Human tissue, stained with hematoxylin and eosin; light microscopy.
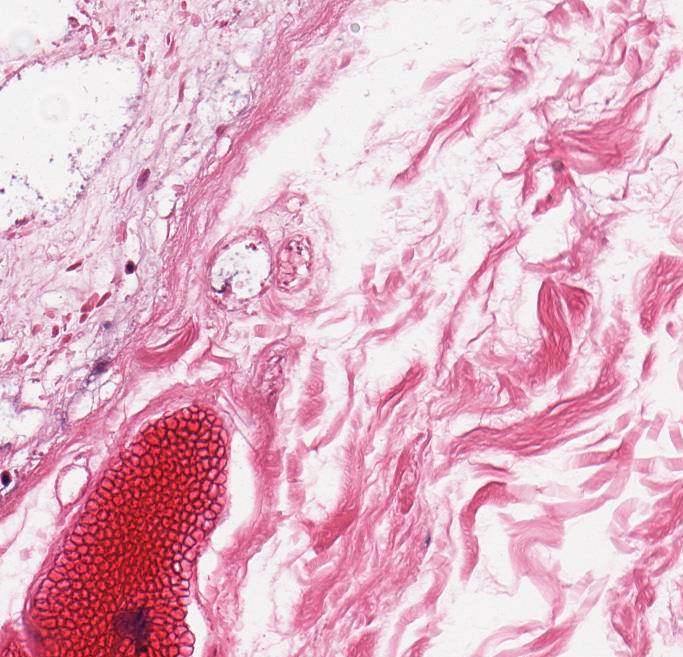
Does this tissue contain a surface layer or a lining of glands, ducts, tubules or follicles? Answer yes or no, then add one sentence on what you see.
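No. The whole field is connective tissue, with no epithelium anywhere in view.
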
